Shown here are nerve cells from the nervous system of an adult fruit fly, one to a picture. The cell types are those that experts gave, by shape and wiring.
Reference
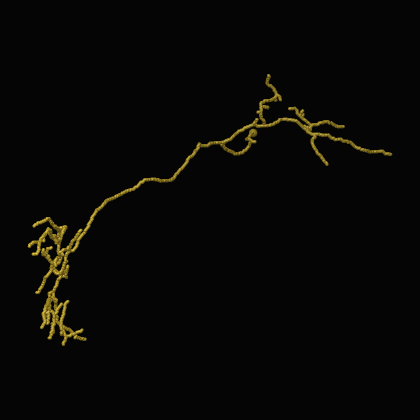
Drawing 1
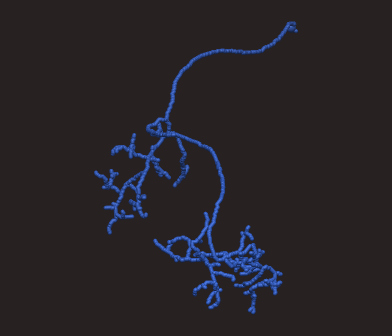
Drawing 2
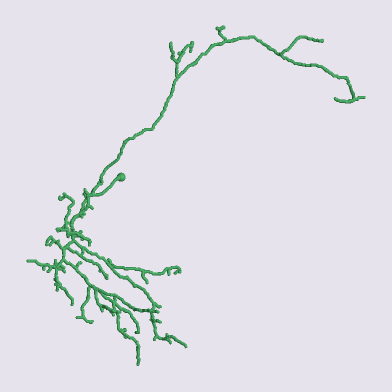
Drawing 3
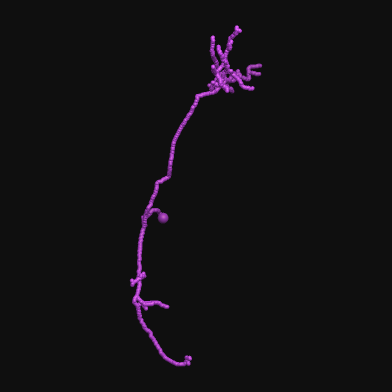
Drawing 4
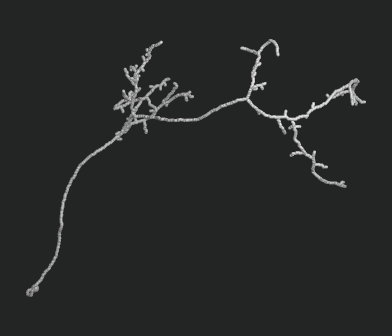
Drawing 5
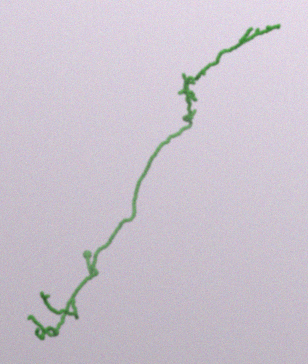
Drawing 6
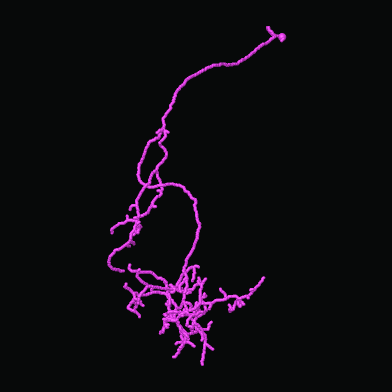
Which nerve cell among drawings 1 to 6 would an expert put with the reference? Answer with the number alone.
3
